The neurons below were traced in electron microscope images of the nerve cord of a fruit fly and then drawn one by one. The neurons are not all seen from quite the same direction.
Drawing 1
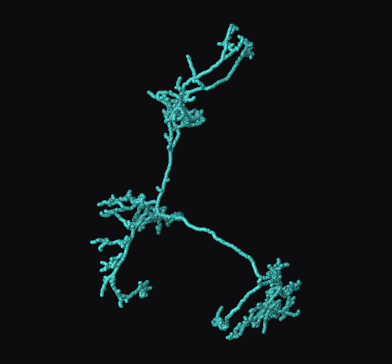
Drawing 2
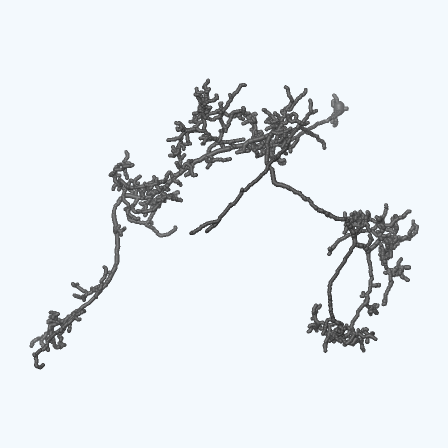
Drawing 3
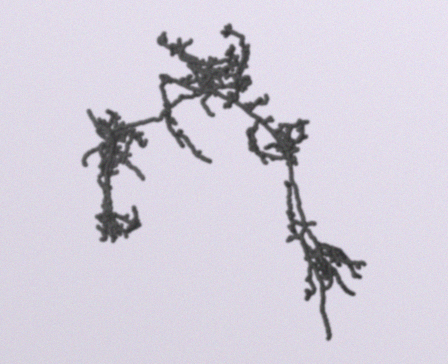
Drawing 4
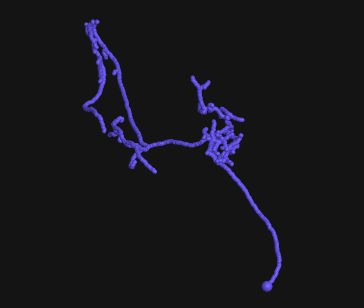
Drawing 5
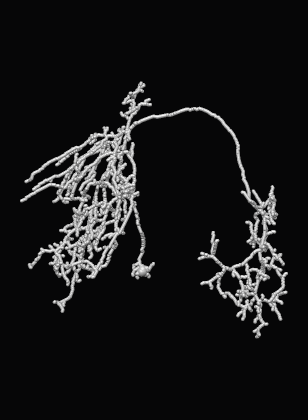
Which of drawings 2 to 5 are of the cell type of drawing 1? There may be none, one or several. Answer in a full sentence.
Drawing 2, drawing 3 and drawing 5 are of the same cell type.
